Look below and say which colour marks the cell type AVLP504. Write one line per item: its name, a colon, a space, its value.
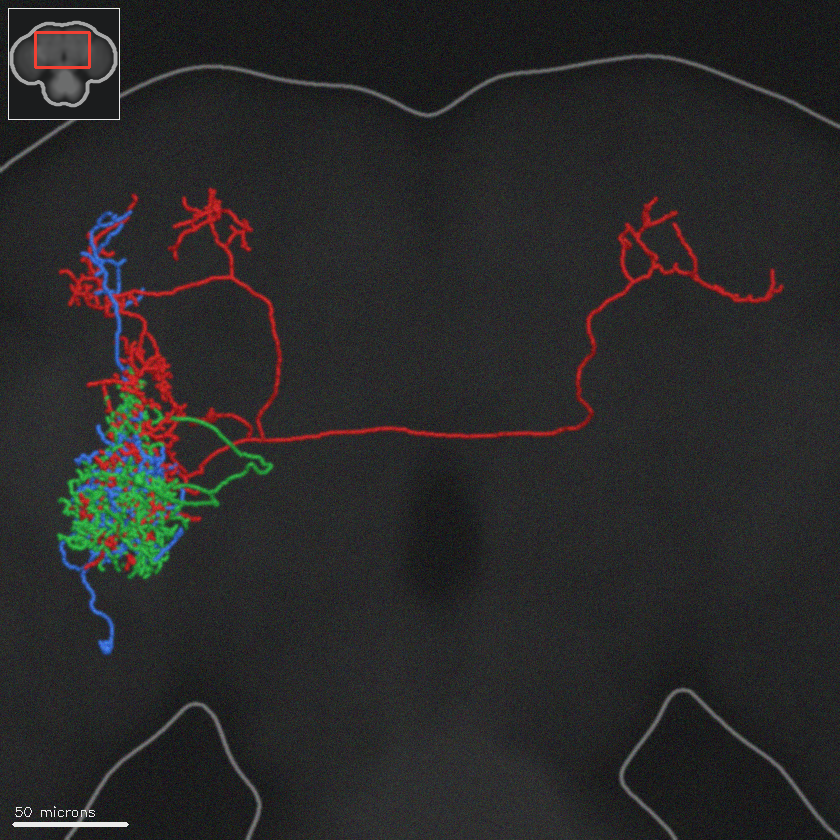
colour: red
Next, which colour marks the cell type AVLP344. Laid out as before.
colour: blue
